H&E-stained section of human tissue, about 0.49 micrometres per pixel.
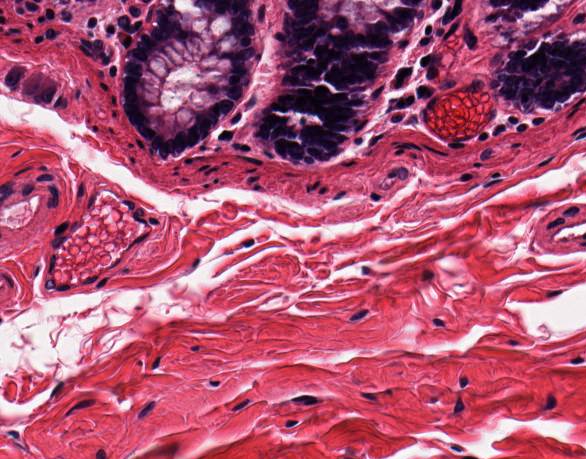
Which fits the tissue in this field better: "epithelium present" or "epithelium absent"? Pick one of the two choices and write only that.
Epithelium present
